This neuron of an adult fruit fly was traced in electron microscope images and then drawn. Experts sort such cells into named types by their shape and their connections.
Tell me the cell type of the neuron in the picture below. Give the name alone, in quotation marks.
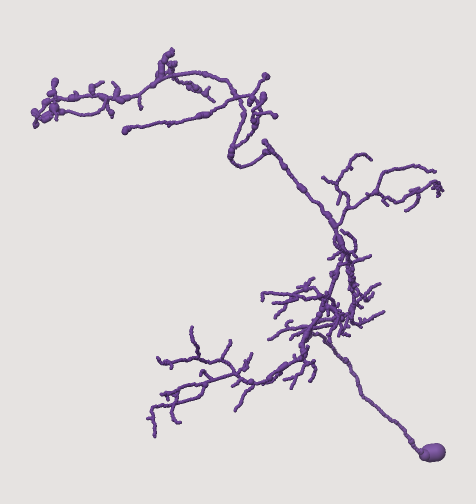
"IN06A033"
